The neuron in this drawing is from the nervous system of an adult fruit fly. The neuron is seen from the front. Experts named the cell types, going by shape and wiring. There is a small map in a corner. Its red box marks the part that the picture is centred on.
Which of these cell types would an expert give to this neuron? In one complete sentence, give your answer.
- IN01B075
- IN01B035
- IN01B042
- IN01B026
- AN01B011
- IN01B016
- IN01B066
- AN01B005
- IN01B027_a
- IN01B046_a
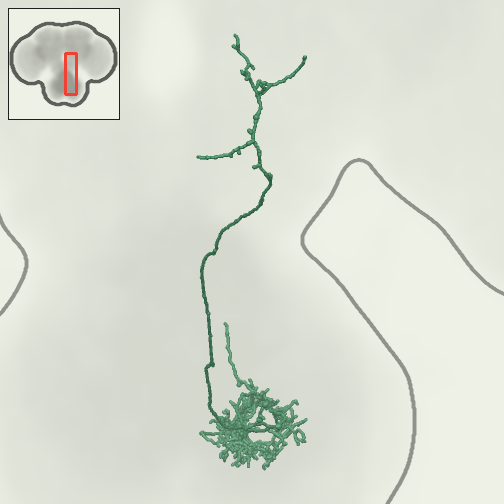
Under the cell type AN01B011 falls this neuron.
